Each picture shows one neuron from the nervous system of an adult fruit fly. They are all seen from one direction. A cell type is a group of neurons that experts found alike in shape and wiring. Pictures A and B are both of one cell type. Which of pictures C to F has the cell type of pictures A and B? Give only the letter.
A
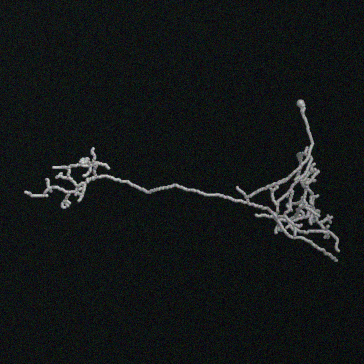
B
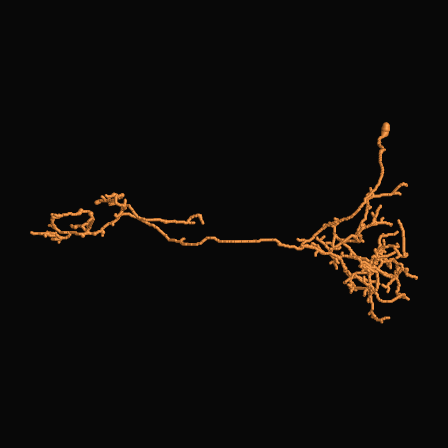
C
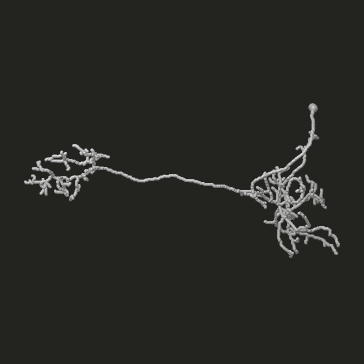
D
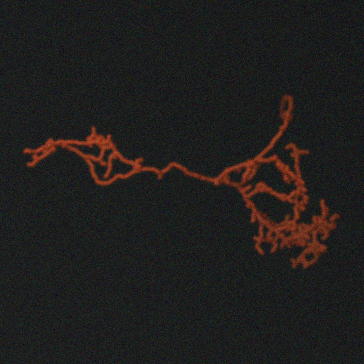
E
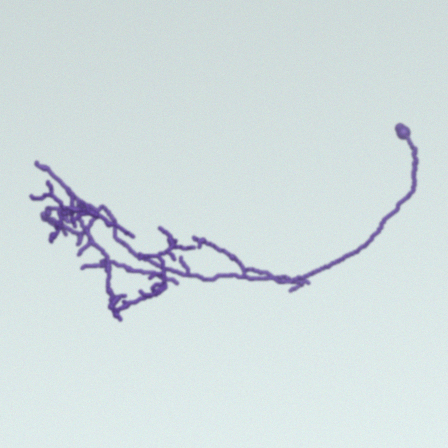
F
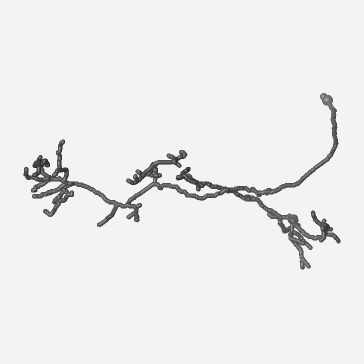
C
